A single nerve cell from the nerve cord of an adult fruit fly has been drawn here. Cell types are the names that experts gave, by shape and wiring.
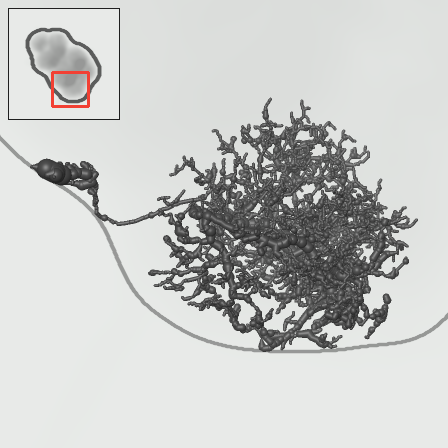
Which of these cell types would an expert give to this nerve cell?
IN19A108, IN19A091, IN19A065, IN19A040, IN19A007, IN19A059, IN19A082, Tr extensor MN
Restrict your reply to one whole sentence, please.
As for cell type, this nerve cell is IN19A007.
